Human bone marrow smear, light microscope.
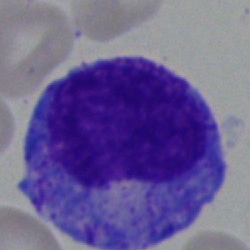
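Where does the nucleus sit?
Toward the top, with most of the cytoplasm below it.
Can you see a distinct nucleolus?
No, none is visible.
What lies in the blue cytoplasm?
Scattered dark purple granules, plus a paler zone just beneath the nucleus.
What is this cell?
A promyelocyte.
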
